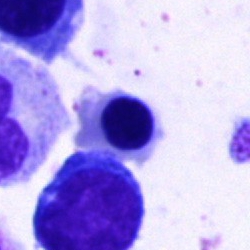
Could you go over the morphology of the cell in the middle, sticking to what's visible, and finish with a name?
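Chromatin is uniformly very dark and dense, showing no visible pattern. No nucleoli are seen. The nucleus is placed off-centre, toward the right side of the cell. The cytoplasm contains no visible granules. The cell is an erythroblast.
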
